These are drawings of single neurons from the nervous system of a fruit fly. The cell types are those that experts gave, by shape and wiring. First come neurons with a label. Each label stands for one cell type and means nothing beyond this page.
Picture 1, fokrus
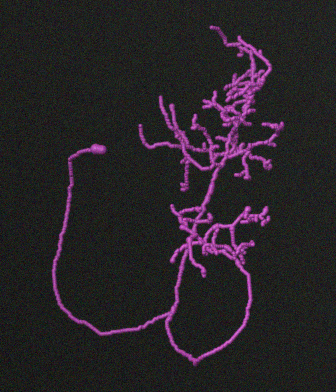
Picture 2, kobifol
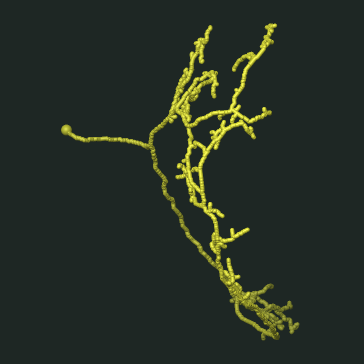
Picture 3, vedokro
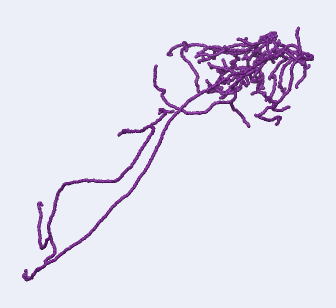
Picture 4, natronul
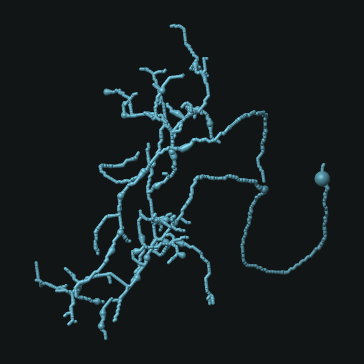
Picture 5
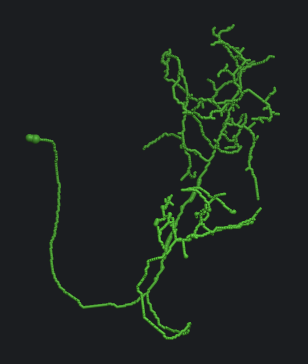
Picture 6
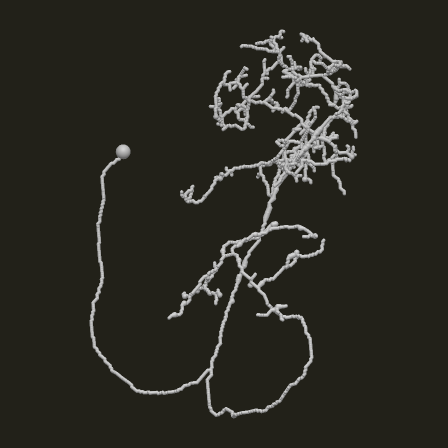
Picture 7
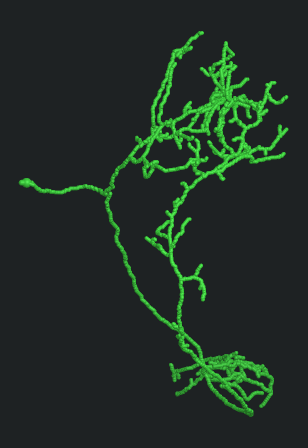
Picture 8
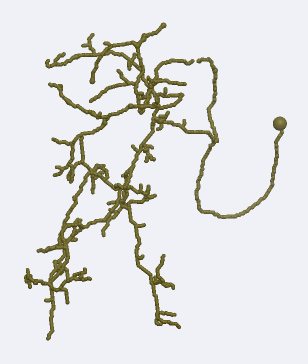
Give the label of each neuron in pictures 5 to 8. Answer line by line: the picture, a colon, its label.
5: fokrus
6: fokrus
7: kobifol
8: natronul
